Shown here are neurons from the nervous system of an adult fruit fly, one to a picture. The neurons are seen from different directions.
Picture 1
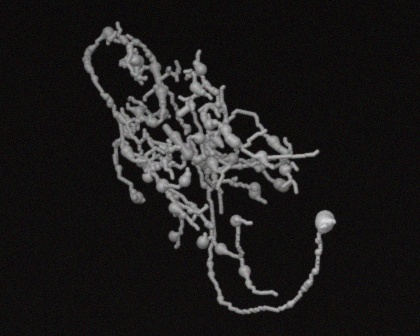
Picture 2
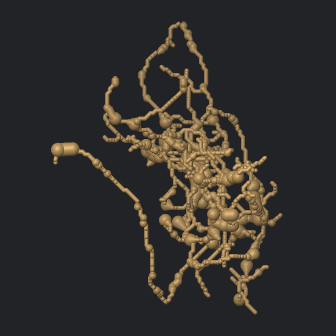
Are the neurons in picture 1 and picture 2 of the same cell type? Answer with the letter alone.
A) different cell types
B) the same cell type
B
